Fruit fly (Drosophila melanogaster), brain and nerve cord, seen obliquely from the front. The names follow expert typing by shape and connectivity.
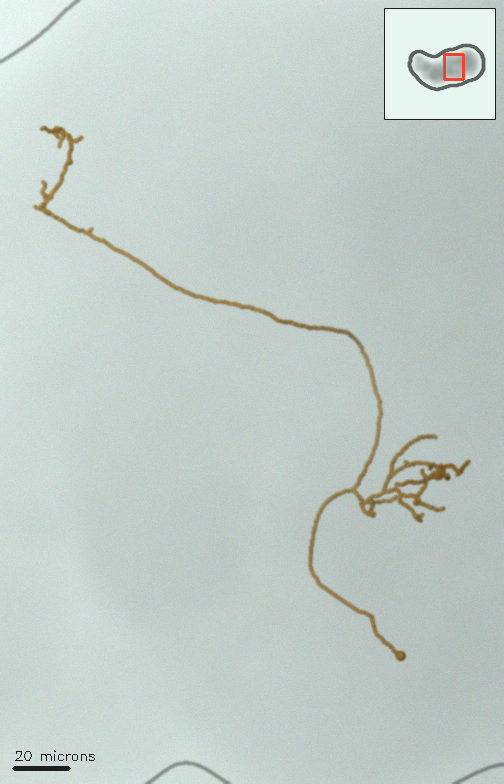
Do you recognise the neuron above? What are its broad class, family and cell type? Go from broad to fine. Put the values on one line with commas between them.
central-brain intrinsic neuron, hemilineage ALv1, CB2703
